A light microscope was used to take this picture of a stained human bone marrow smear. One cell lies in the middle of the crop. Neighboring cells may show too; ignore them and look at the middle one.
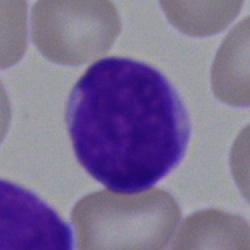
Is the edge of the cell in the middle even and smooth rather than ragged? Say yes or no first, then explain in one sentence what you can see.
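Yes. The cell is round with a smooth outline.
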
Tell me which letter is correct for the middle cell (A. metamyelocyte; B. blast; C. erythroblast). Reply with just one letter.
B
